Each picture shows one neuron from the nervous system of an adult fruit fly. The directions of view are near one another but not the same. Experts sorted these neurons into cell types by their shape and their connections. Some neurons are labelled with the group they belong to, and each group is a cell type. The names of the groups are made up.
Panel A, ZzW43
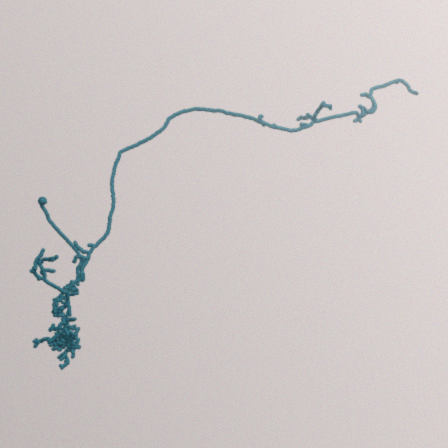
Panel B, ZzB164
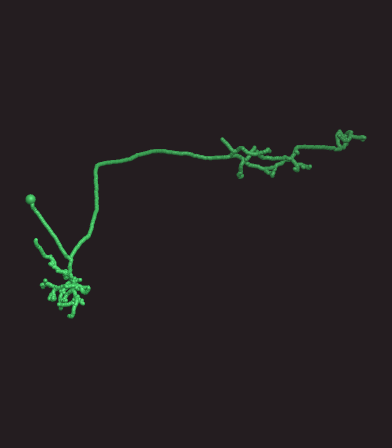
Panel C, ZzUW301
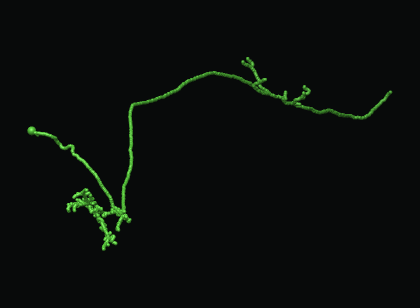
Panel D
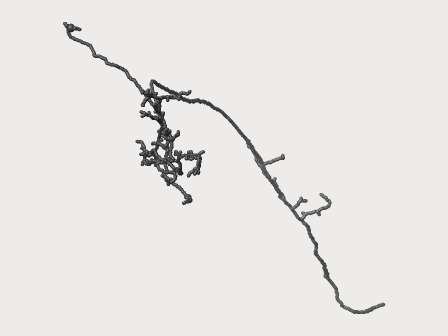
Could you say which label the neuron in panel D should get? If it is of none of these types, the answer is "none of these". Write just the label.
ZzUW301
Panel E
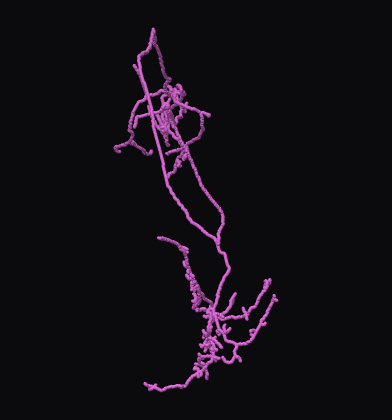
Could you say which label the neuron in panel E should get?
ZzB164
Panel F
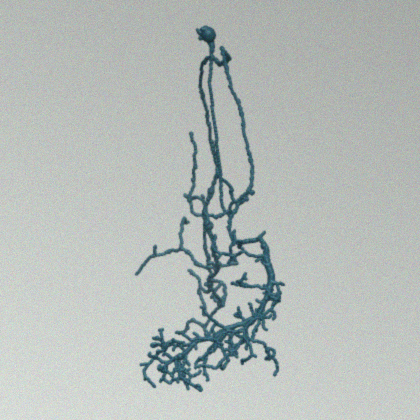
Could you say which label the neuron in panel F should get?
ZzW43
